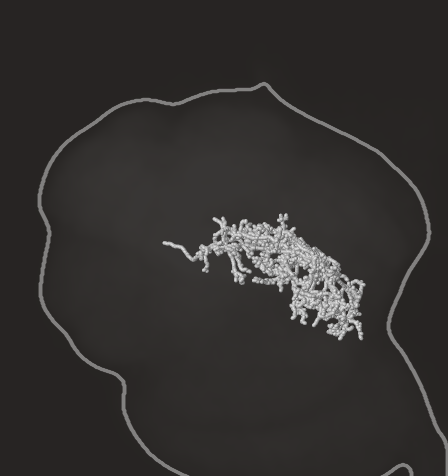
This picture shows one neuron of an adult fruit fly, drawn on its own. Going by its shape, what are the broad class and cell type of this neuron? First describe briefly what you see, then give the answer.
As drawn here it is wider than it is tall. It is a central-brain intrinsic neuron. The cell type is VES089.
